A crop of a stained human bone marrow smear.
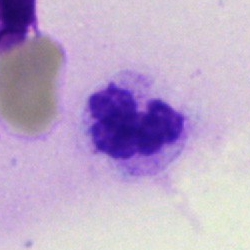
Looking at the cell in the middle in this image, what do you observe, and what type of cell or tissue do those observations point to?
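Looking at the chromatin first, I find it dense and coarsely clumped. I can't make out any nucleoli in the nucleus, and the cytoplasm shows no distinct coarse granules. There's also a faint, thin strand trailing down and to the right from the cell's lower edge. I'd call this a segmented neutrophil.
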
